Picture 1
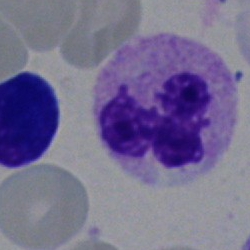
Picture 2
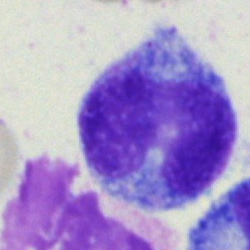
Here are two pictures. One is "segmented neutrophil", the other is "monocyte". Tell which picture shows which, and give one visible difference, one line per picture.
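The cell in picture 1 is a segmented neutrophil. The cytoplasm is abundant and pale lilac-pink.
The cell in picture 2 is a monocyte. The nucleus fills most of the cell.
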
